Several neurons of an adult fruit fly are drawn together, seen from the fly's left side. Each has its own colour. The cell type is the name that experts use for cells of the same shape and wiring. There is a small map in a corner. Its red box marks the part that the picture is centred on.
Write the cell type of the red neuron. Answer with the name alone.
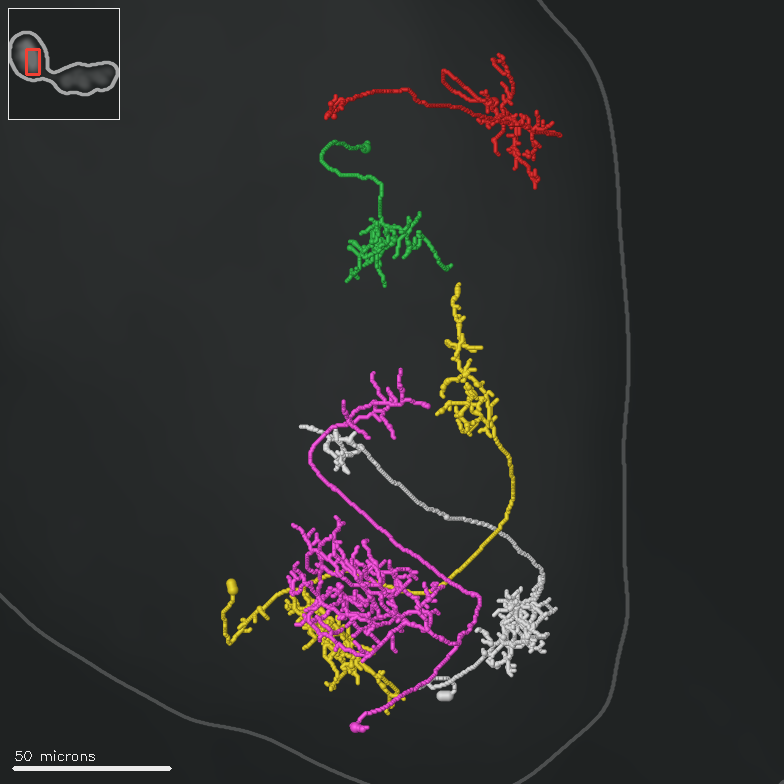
TmY10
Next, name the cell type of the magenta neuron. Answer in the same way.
Tm26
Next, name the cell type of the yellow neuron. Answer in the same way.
Tm31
